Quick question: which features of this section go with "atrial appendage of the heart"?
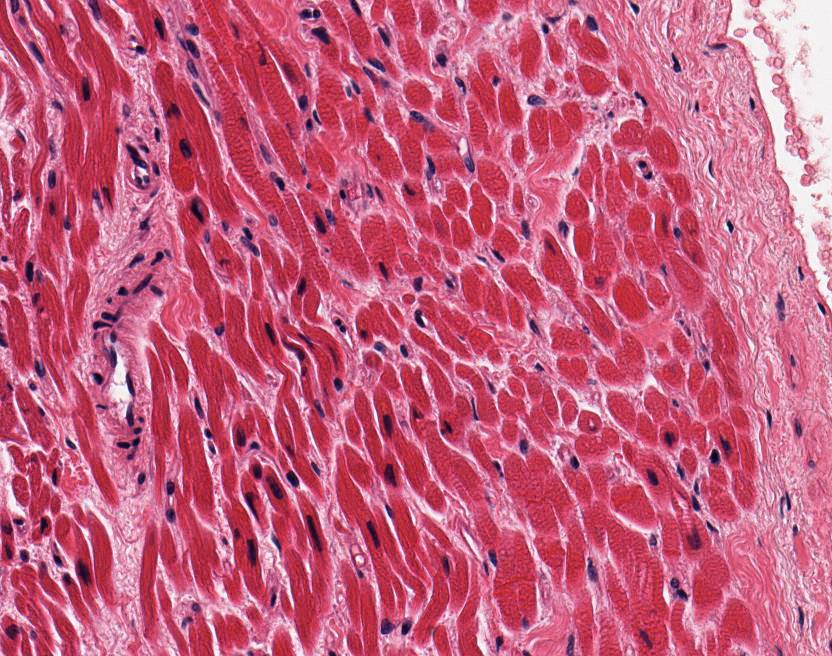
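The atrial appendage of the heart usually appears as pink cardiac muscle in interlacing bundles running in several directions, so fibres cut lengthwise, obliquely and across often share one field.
In the centre and right of this field the muscle fibres are cut across, giving rounded red profiles, which matches one of those usual orientations. The fibre cytoplasm stains deep red and shows faint cross-striations in places. The nuclei of the fibres are oval and lie in their centres. Thin strands of pale pink loose connective tissue, carrying small dark spindle-shaped nuclei, separate the fibres.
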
